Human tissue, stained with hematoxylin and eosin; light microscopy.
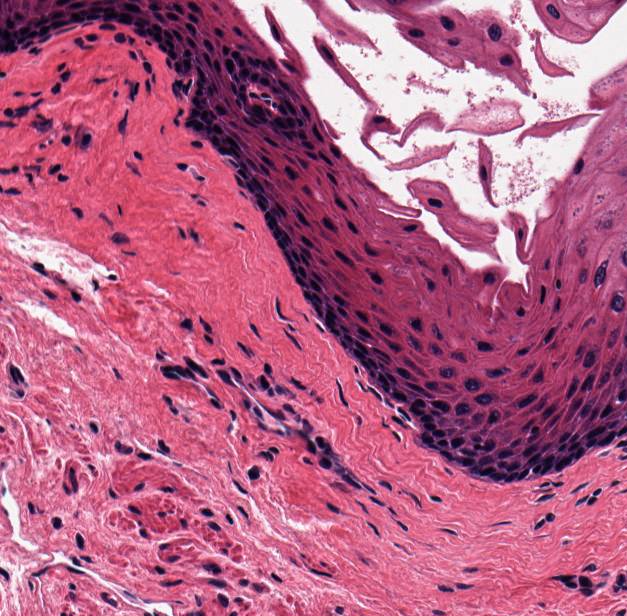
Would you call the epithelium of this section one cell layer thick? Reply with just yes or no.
No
